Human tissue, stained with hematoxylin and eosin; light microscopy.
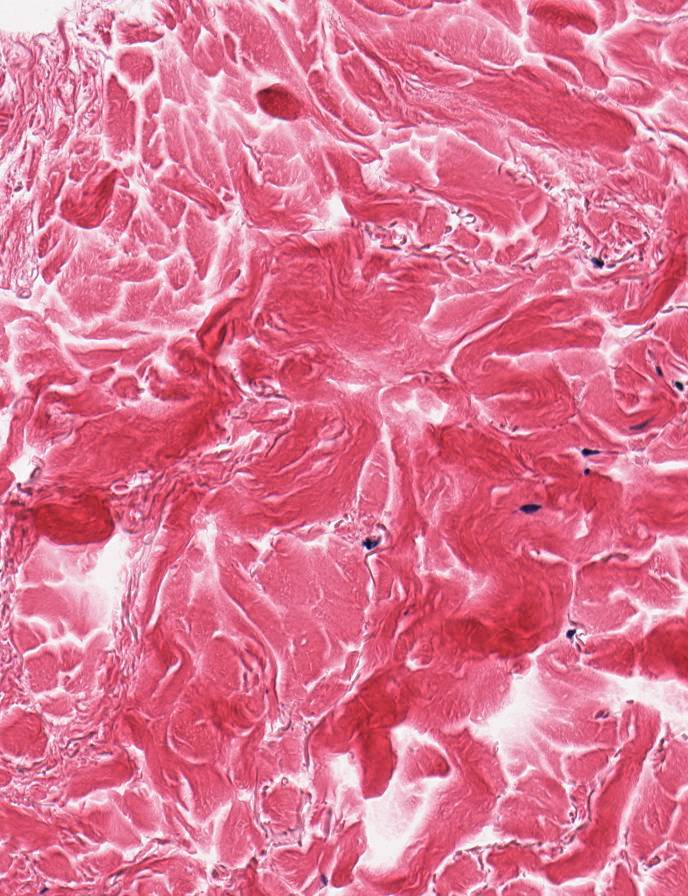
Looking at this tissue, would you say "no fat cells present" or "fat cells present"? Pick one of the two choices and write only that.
No fat cells present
